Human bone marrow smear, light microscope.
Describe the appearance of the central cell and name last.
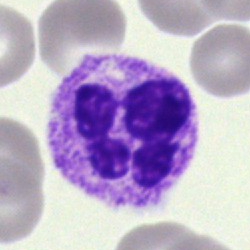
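Four lobes make up the nucleus. Abundant cytoplasm surrounds it. This cytoplasm is pale lilac and filled with fine purple granules. The cell is a segmented neutrophil.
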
